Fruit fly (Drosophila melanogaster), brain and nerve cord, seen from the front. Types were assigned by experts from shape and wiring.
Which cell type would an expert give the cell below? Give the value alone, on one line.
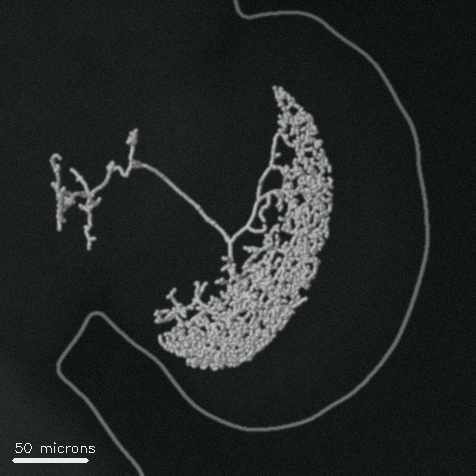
LPT21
